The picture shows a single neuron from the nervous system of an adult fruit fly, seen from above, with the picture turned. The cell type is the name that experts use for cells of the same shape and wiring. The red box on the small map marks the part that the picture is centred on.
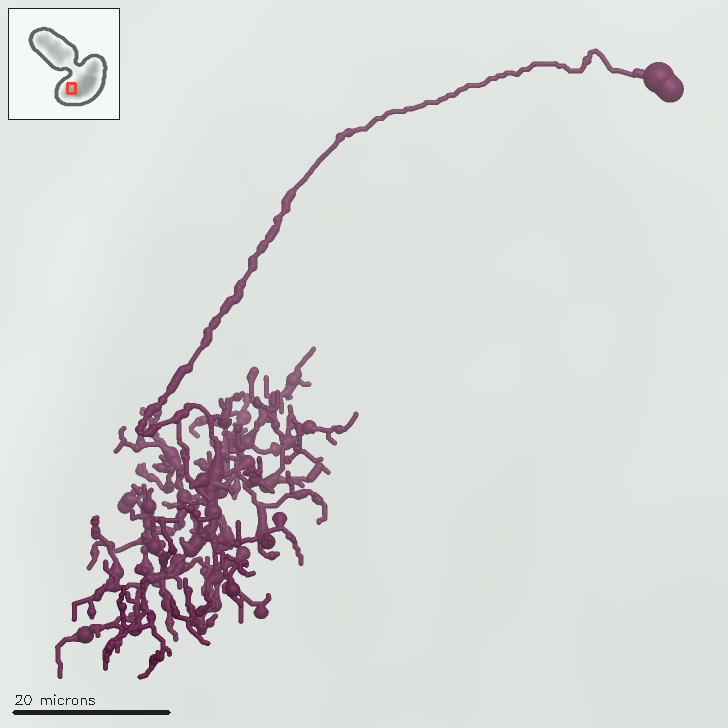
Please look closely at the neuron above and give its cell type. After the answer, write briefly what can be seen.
It is of cell type Pm1. This is an optic-lobe intrinsic neuron. It lies in the brain. By the scale bar it is about 80 microns tall in this view. The picture shows dozens of branch ends.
